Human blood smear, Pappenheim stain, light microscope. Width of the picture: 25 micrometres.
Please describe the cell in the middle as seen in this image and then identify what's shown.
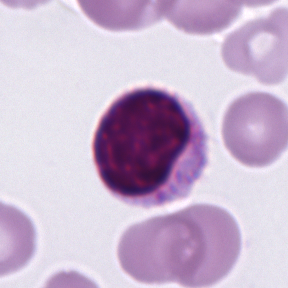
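Notice how round and smooth this cell's outline is. Its nucleus sits off-centre, toward the left. The chromatin is dark purple and densely clumped. In the cytoplasm you can pick out a few fine reddish-purple granules. What you are looking at is a large granular lymphocyte.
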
